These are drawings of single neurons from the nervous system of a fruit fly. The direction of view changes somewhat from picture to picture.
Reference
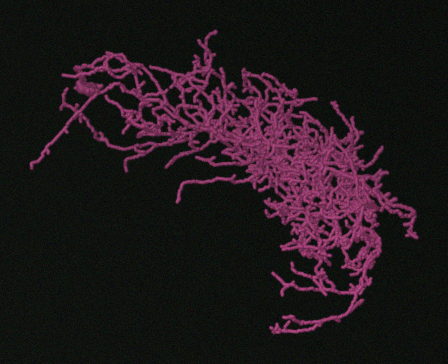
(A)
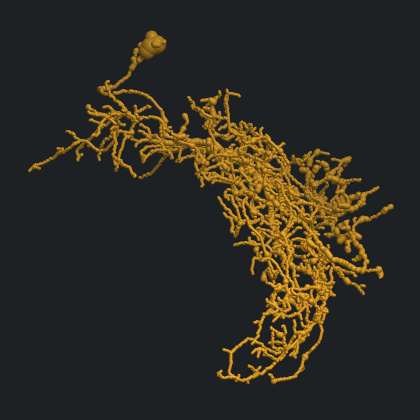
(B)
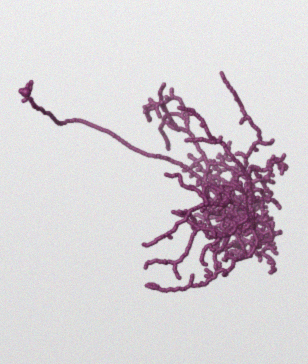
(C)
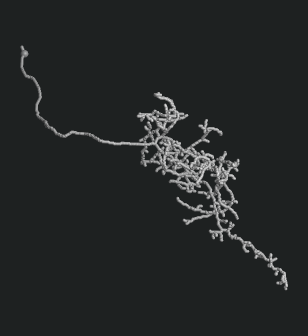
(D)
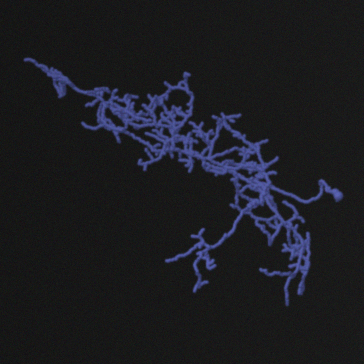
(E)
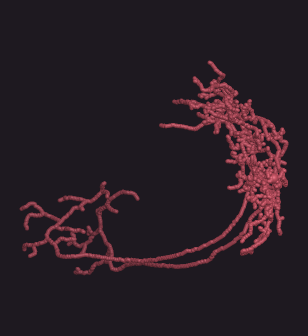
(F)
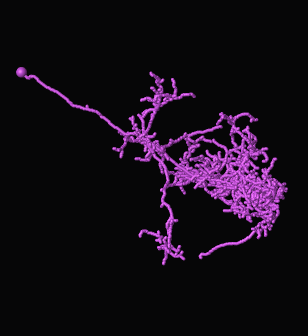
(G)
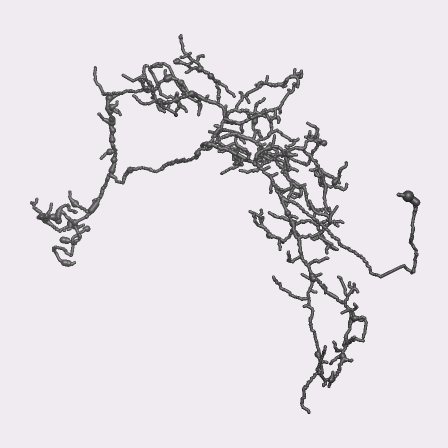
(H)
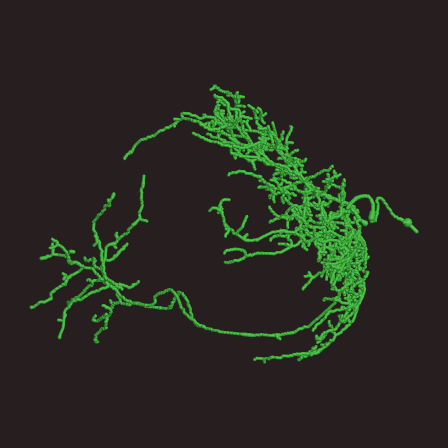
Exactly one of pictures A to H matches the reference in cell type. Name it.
A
